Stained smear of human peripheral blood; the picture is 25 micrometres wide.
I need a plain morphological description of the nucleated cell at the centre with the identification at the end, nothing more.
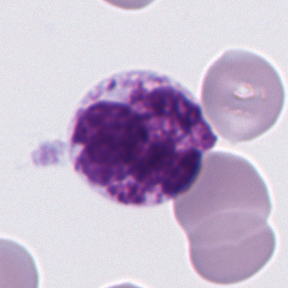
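You'll notice it's round in outline, and the granules are coarse and of uneven size. The nucleus has a lumpy, irregular edge, and between the granules the cytoplasm is pale rather than blue. That's a basophil.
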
